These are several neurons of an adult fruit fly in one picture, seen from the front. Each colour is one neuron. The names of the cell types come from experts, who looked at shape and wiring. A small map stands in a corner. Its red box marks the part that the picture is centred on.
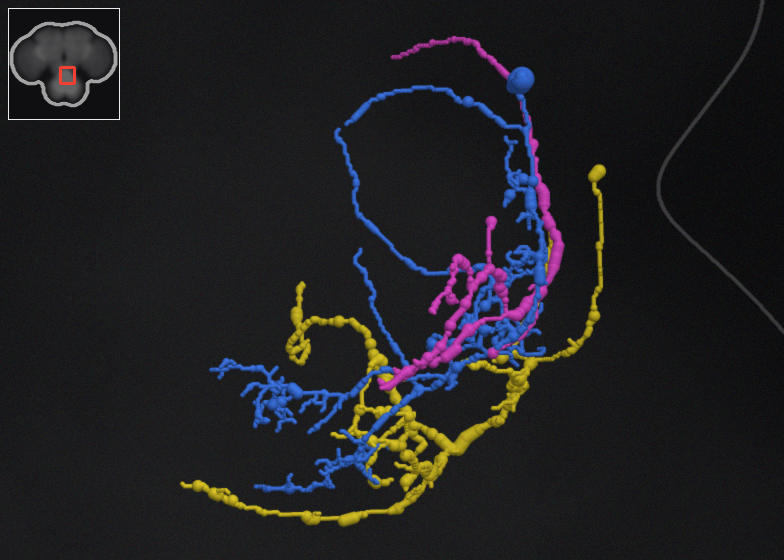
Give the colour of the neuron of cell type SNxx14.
magenta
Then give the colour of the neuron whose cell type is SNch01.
yellow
